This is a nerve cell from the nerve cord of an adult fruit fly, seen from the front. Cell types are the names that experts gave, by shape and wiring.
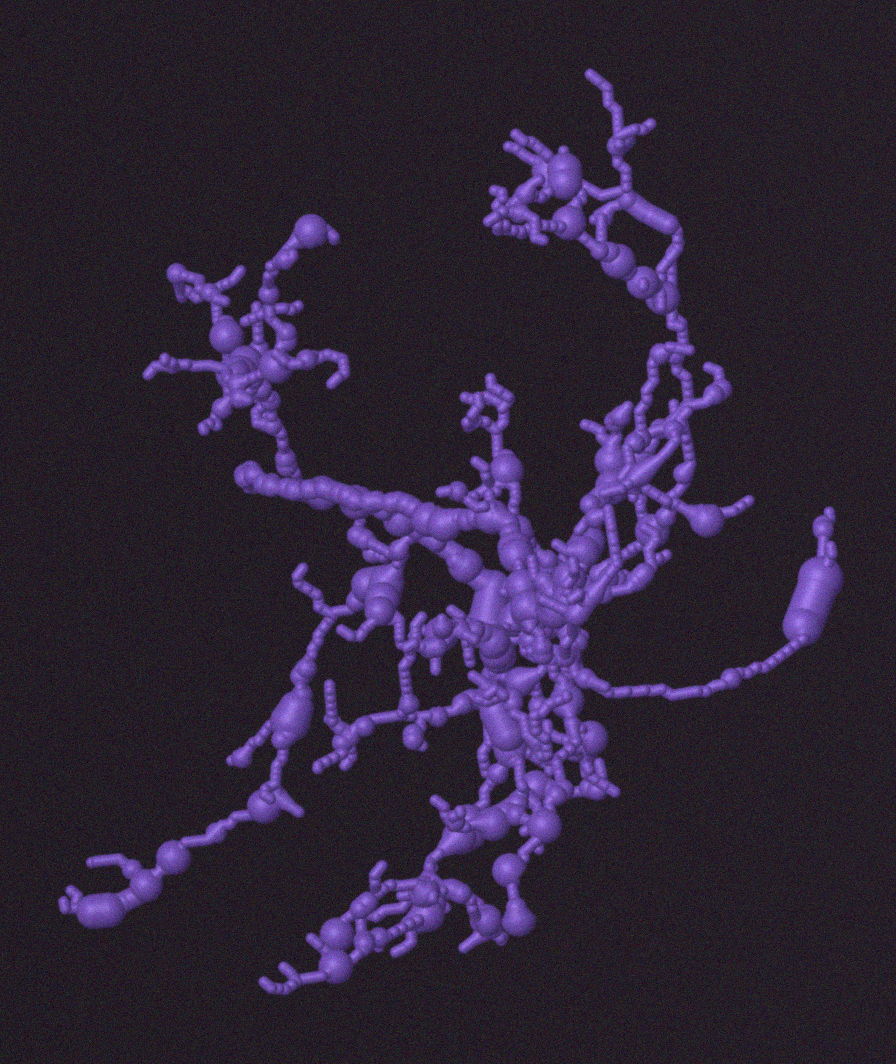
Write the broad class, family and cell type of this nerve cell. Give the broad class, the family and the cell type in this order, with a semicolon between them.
nerve-cord intrinsic neuron; hemilineage 21A; IN21A079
